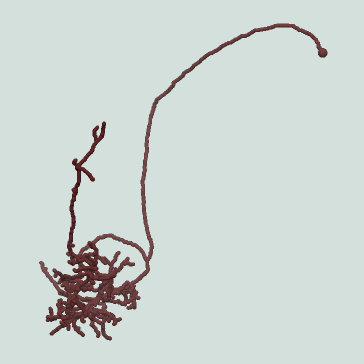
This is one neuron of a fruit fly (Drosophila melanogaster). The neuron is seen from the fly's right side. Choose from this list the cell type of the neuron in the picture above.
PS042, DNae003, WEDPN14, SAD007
WEDPN14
